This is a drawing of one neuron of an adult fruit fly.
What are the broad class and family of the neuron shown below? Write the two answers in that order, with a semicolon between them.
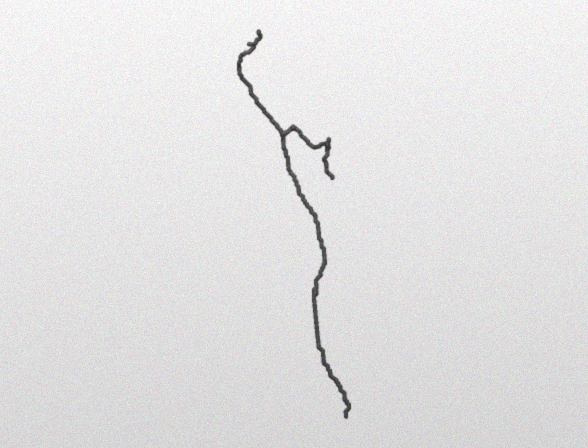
sensory neuron entering the nerve cord; class mechanosensory tactile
